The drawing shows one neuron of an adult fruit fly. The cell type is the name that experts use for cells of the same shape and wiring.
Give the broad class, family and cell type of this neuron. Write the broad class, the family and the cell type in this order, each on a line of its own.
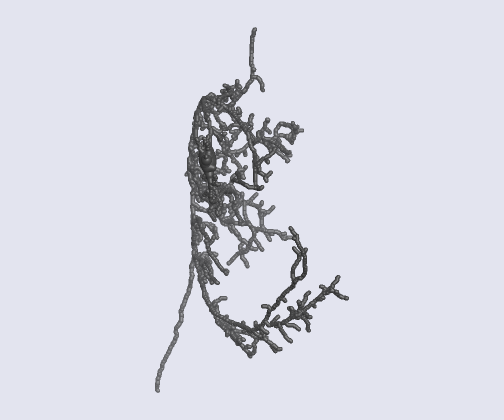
motor neuron of the nerve cord
hemilineage 24B.25B
Fe reductor MN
